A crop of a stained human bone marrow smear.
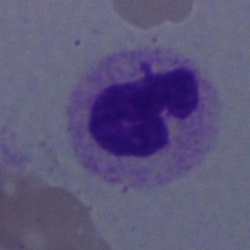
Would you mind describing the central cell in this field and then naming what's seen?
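Round, smooth outline on this one. There's a notch cut into the right side of the nucleus, and the chromatin is dense and dark purple. Fine purple granules are scattered through the cytoplasm. It's a segmented neutrophil.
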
